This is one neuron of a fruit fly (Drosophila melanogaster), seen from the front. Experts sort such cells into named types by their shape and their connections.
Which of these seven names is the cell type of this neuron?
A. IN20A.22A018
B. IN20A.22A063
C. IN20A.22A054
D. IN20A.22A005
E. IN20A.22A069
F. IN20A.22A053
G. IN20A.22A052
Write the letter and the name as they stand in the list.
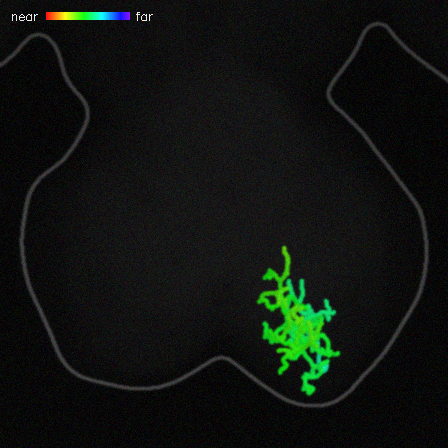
B. IN20A.22A063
